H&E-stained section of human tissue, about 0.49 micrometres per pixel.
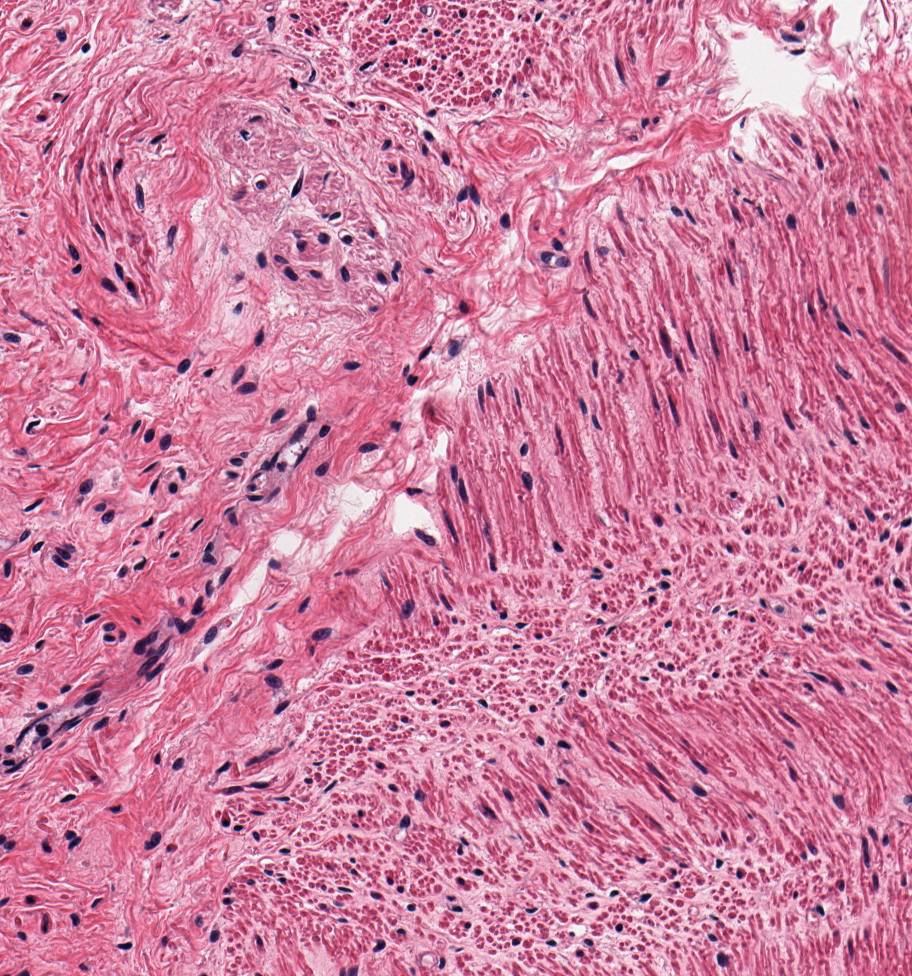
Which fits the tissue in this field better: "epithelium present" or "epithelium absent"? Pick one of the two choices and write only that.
Epithelium absent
